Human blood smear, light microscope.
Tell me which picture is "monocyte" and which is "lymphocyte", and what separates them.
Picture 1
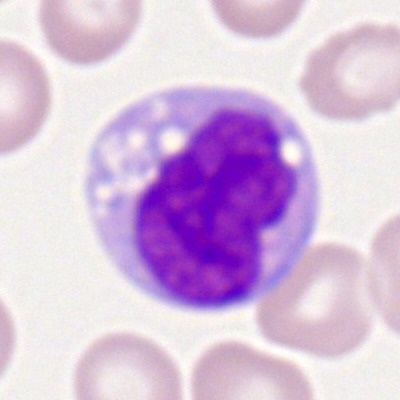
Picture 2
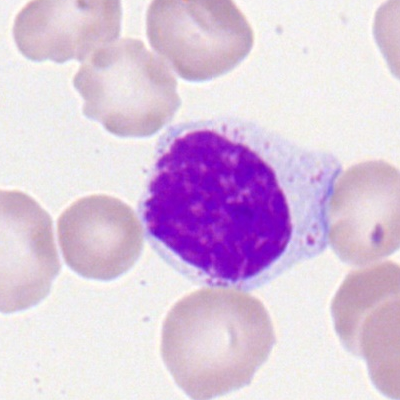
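A monocyte occupies picture 1 and a lymphocyte picture 2. The monocyte has a round, smooth outline, whereas the lymphocyte's outline is somewhat irregular. The monocyte's nucleus is folded and indented, not split into separate lobes.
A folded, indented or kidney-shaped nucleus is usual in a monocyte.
Its chromatin is mottled, with lighter and darker patches rather than uniformly dense, while the lymphocyte's chromatin is coarse and clumped, with paler gaps between dark purple patches. In the monocyte the cytoplasm is plentiful and pale blue-grey, spreading over a wide area to the left of the nucleus.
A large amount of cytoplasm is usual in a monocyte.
The lymphocyte's cytoplasm is pale greyish-blue.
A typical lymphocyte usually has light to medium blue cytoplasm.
Several clear round vacuoles lie in the monocyte's cytoplasm to the left of the nucleus, whereas none are seen in the lymphocyte, which instead has small reddish-purple granules scattered through its cytoplasm. A red cell touches the lymphocyte on its right side.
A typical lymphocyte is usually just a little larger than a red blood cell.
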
